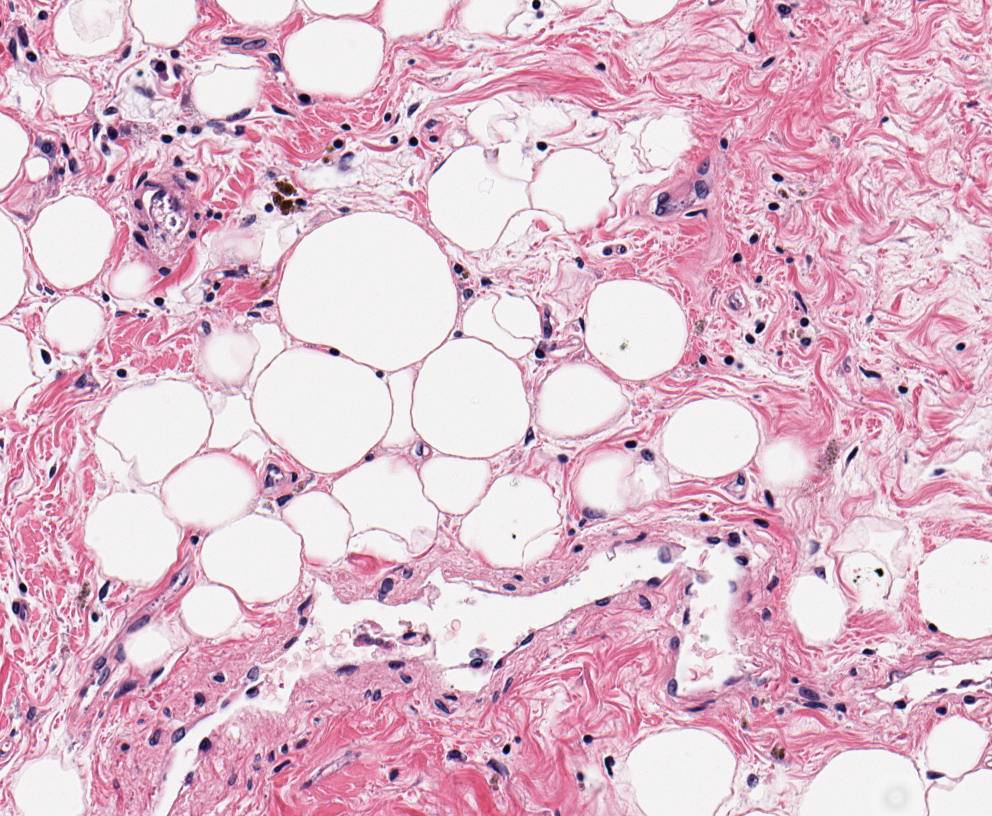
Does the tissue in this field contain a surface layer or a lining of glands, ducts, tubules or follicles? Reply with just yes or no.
No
